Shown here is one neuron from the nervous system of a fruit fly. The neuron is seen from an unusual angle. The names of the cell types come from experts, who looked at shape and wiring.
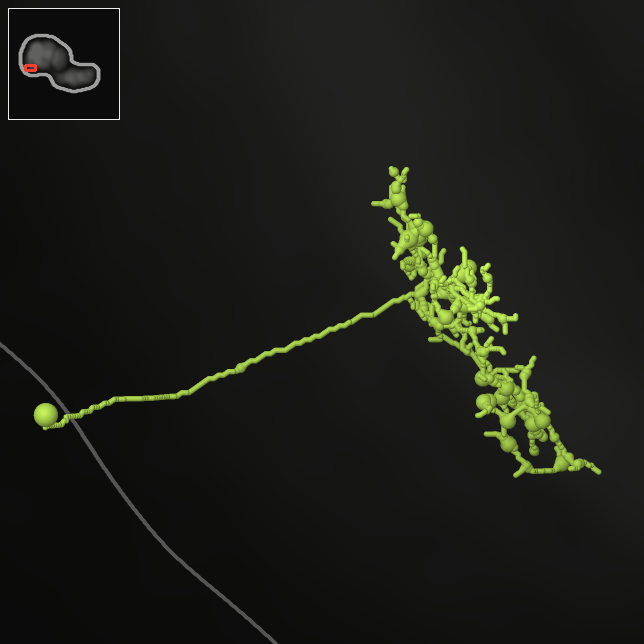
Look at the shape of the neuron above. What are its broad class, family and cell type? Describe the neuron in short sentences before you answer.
The picture shows dozens of branch ends. In this view it is wider than it is tall. This is an optic-lobe intrinsic neuron. Its family is Cm. It is of cell type Cm5.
